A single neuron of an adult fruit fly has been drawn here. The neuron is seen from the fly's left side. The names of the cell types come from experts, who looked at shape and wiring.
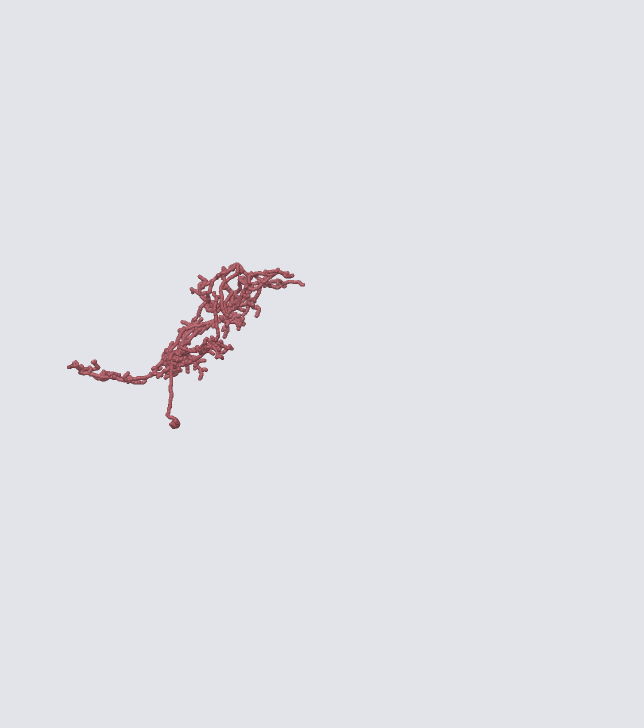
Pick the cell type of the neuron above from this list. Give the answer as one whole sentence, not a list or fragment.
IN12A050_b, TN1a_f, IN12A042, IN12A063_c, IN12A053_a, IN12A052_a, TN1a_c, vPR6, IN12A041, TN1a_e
The neuron here falls under cell type TN1a_f.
